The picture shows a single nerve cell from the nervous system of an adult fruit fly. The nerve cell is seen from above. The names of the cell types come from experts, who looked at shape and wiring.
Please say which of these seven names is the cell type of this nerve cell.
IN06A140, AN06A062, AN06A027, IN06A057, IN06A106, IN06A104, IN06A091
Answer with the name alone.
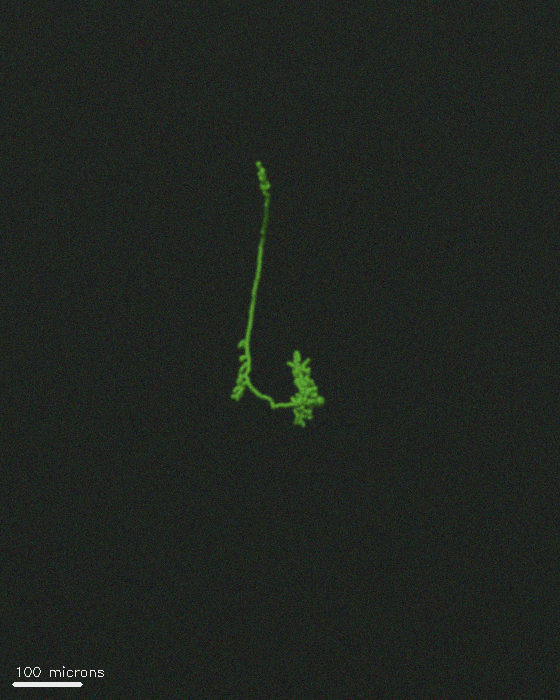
AN06A062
